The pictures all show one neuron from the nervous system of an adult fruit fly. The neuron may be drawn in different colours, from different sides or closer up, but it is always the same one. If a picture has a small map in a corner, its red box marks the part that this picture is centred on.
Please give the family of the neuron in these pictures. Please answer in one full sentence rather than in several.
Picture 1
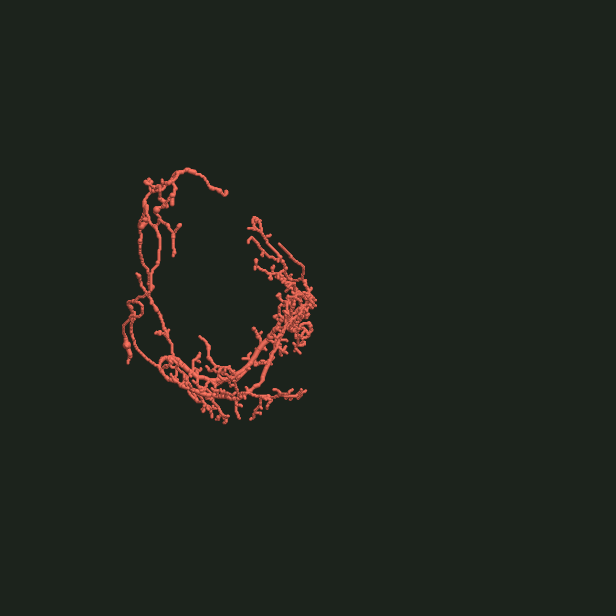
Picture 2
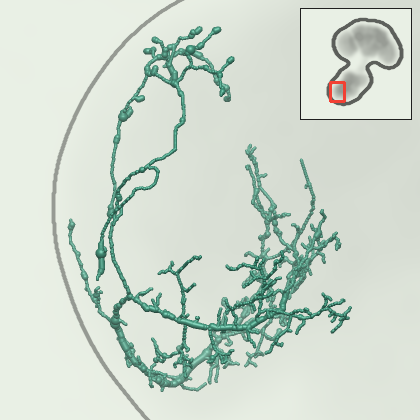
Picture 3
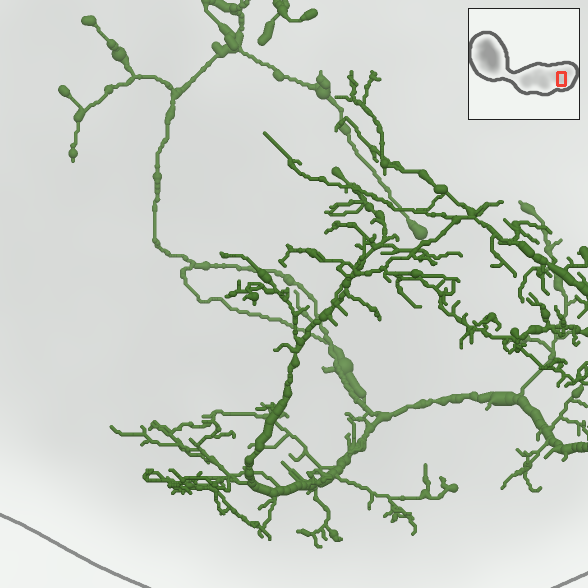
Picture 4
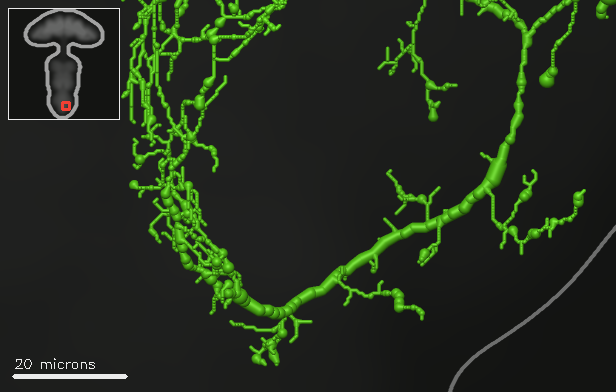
The neuron is listed under family hemilineage 16B.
